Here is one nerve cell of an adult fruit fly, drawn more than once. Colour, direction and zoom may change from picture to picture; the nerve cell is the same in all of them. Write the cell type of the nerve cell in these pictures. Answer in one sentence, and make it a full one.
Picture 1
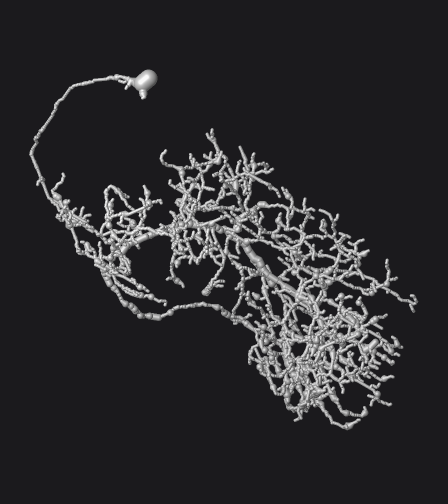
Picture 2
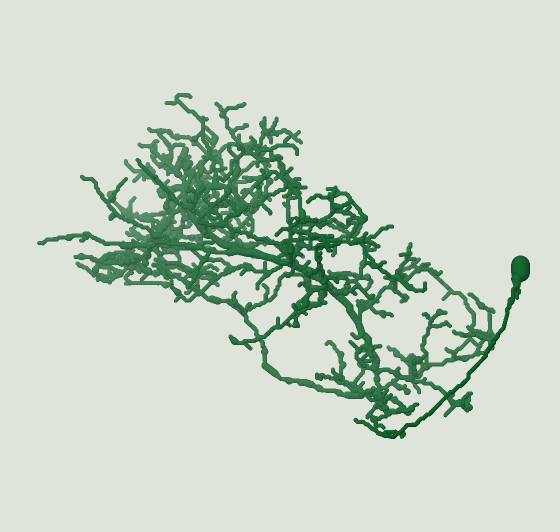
As a matter of cell type, the nerve cell is LHAV3k5.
